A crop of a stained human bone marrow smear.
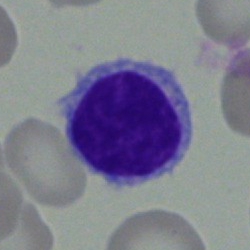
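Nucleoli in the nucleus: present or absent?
Absent; none are visible.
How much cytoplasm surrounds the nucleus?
Only a thin rim, in which no granules are seen.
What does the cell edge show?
Small, irregular, fuzzy projections.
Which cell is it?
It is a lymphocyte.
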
